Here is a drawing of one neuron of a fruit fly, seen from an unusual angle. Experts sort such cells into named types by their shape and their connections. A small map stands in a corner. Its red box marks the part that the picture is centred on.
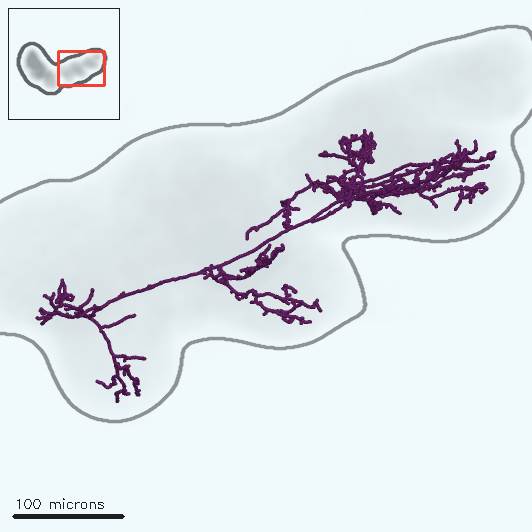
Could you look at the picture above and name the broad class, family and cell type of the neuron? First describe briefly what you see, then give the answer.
From left to right in the picture it spans about 400 microns. Dozens of branch ends can be seen. It is a nerve-cord intrinsic neuron. Its family is hemilineage 05B. Its cell type is IN05B018.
